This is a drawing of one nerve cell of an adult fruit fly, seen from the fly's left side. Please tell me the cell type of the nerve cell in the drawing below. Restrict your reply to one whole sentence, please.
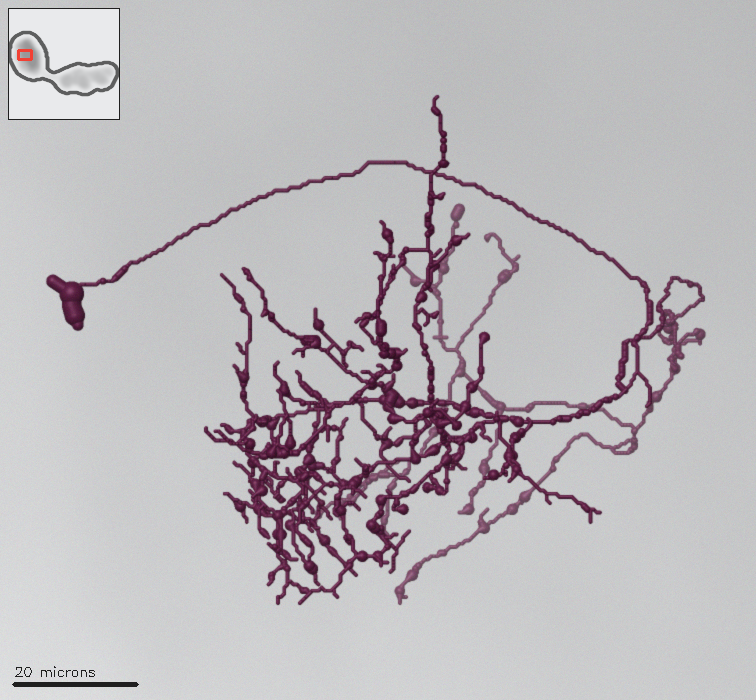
By its cell type, the nerve cell is AVLP205.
